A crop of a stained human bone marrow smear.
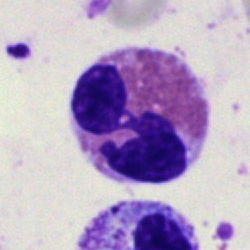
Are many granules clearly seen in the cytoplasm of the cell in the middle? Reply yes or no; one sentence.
Yes, visible granules are present in great number in its cytoplasm.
